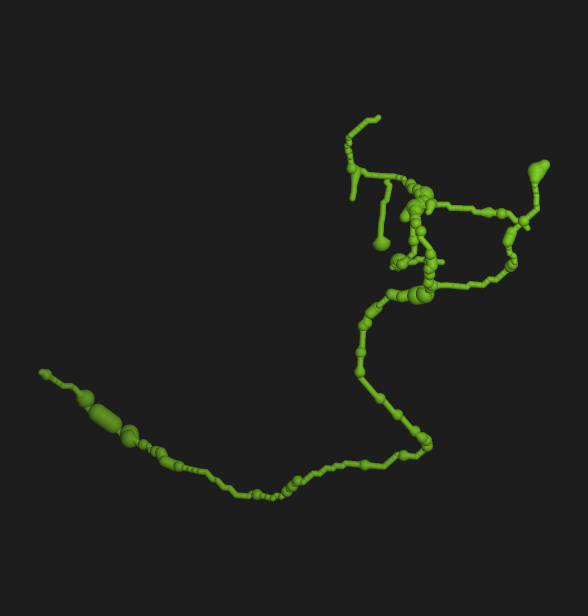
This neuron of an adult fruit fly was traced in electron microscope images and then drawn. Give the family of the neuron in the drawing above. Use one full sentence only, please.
The neuron is sorted into family class olfactory.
